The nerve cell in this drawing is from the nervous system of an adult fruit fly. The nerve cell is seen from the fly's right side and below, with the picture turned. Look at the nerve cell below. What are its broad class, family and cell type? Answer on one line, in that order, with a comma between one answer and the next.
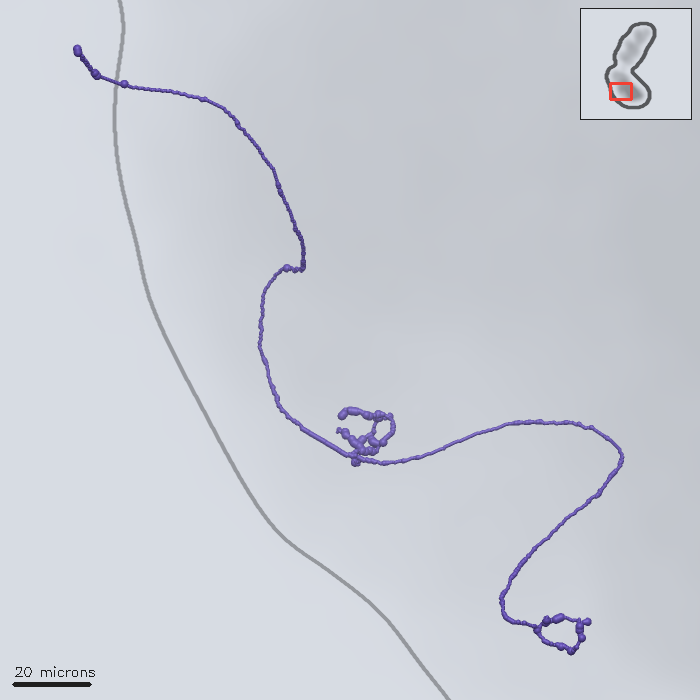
sensory neuron entering the brain, class olfactory, ORN_VC1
